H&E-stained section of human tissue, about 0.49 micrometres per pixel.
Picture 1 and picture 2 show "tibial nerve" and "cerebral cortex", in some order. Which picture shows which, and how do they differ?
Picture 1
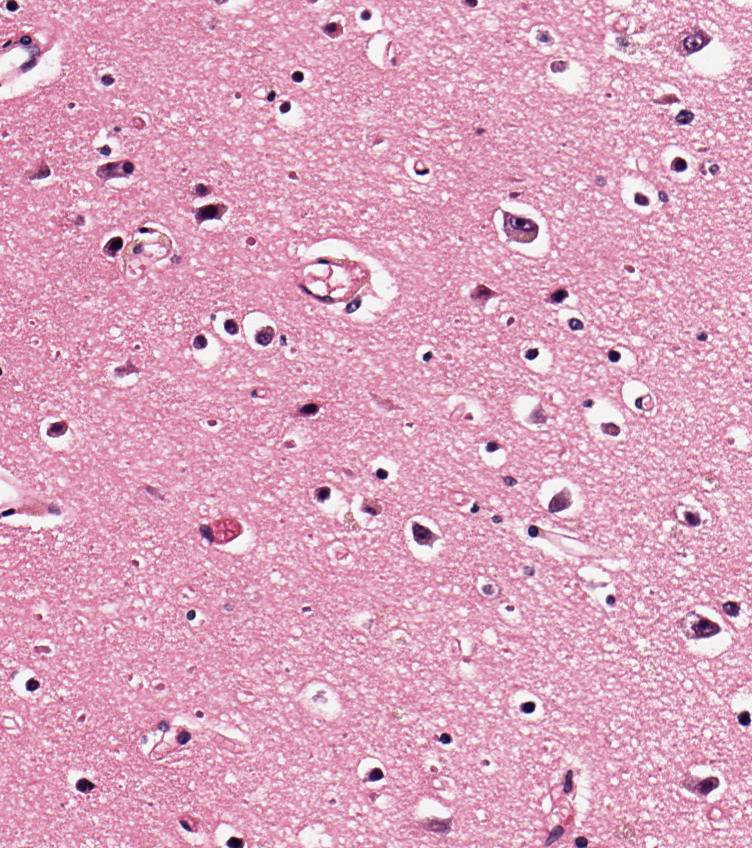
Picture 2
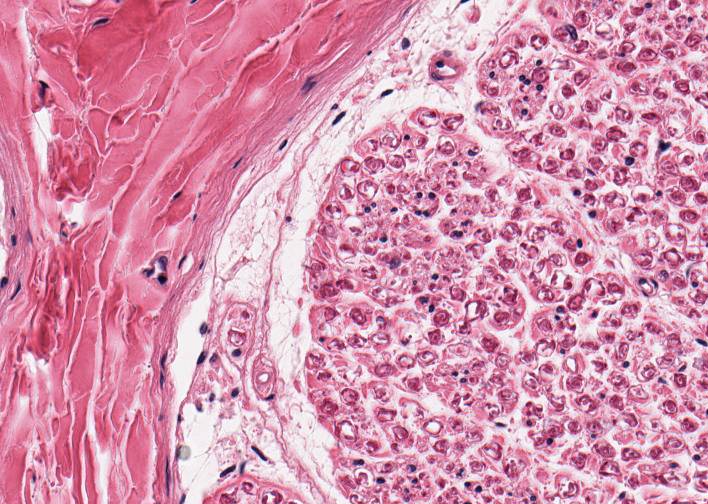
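Cerebral cortex occupies picture 1, and tibial nerve picture 2. The cerebral cortex is a fine pink fibrillary background, speckled with many tiny clear round holes, with cells scattered singly and no epithelium or glands. A few larger angular cells with purplish cytoplasm and bigger nuclei stand out, and one cell in the lower left-centre has bright red cytoplasm and a small dark nucleus. In the tibial nerve, a large rounded compartment on the right is packed with small round profiles, most showing a central pink dot in a pale ring, among sparse small dark ovoid nuclei.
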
